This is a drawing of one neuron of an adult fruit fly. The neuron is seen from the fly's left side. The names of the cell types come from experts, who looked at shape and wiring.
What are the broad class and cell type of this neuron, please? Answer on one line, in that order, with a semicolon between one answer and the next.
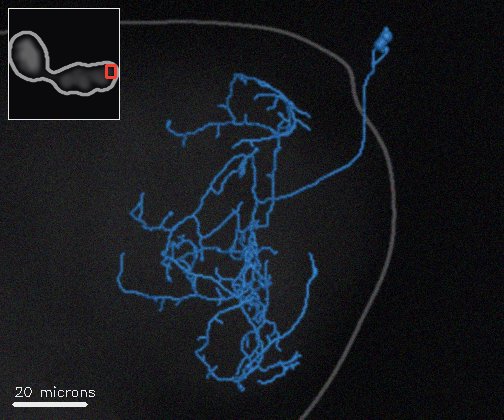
nerve-cord intrinsic neuron; INXXX442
